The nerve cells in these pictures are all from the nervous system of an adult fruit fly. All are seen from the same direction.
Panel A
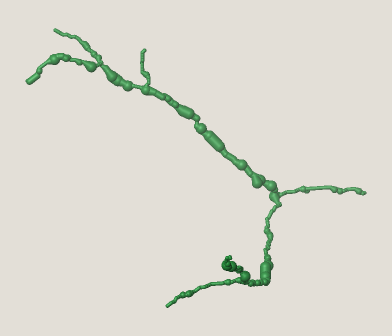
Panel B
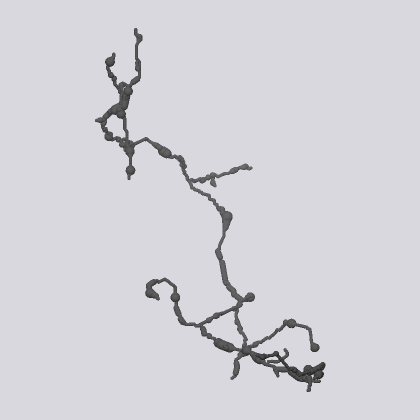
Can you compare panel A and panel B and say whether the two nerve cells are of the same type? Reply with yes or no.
yes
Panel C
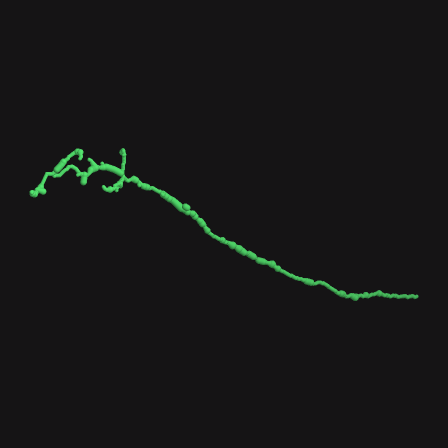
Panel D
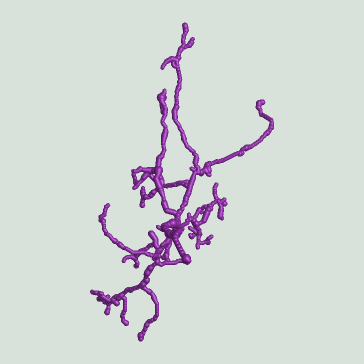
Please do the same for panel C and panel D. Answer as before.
no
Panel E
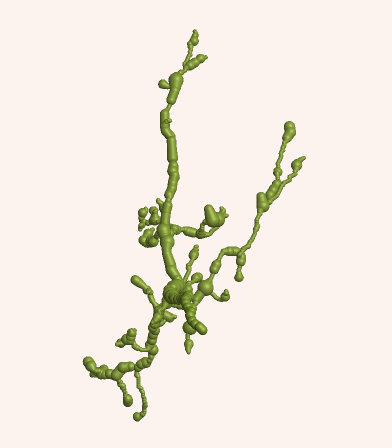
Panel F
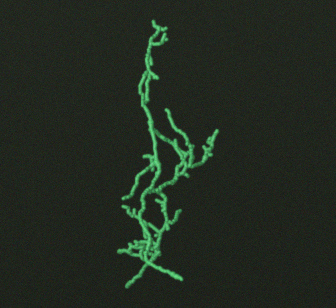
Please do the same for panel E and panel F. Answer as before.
yes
